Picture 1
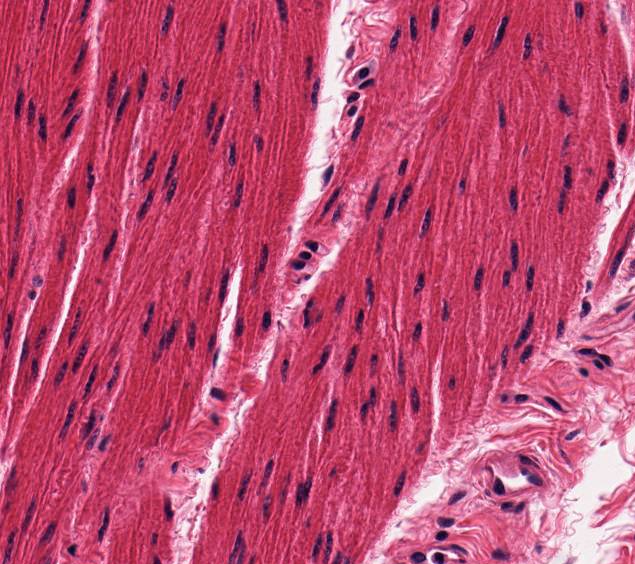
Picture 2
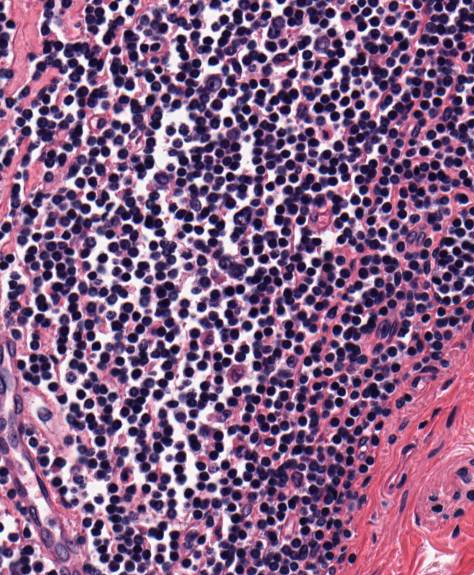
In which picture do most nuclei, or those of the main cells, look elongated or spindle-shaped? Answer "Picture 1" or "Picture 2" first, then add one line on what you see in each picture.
Picture 1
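In picture 1: The nuclei within the fibres are elongated and cigar-shaped, lying parallel to the fibres' long axis.
In picture 2: The cells are small lymphocytes with round, dark-staining nuclei and very scant cytoplasm.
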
